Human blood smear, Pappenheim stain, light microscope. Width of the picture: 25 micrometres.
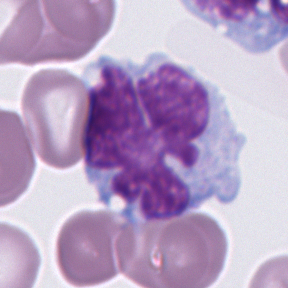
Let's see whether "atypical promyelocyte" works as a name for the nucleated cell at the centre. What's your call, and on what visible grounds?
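The central cell has mottled chromatin, with darker purple clumps among lighter patches, and no distinct nucleolus. Its cytoplasm is pale greyish blue with no coarse coloured granules, and its edge is ragged and irregular rather than smoothly round, with red cells pressing against the left and lower sides.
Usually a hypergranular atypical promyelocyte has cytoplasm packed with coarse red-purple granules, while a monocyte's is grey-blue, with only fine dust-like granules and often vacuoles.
That cytoplasm speaks against atypical promyelocyte and for monocyte, so the cell is a monocyte.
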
